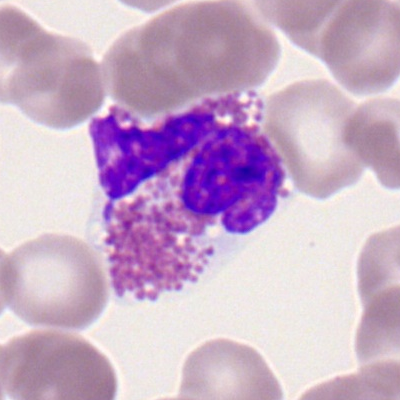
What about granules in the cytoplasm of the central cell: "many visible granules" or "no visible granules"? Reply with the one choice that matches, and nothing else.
Many visible granules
